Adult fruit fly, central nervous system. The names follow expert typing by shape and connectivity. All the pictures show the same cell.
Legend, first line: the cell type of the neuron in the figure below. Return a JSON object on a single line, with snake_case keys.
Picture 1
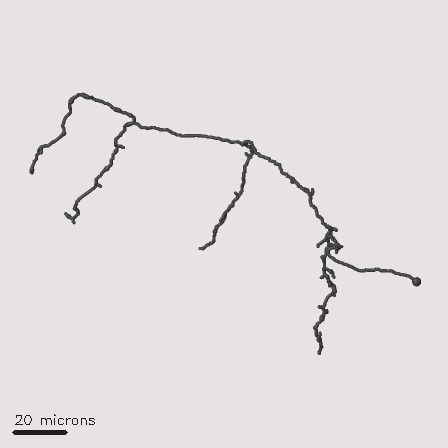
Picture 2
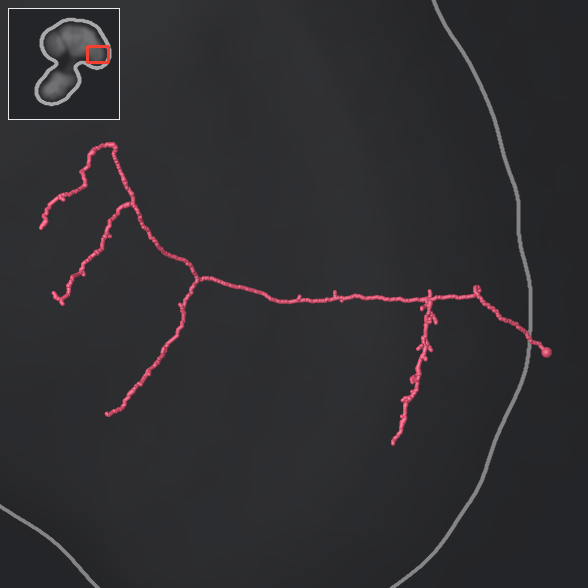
{"cell_type": "TmY9a"}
